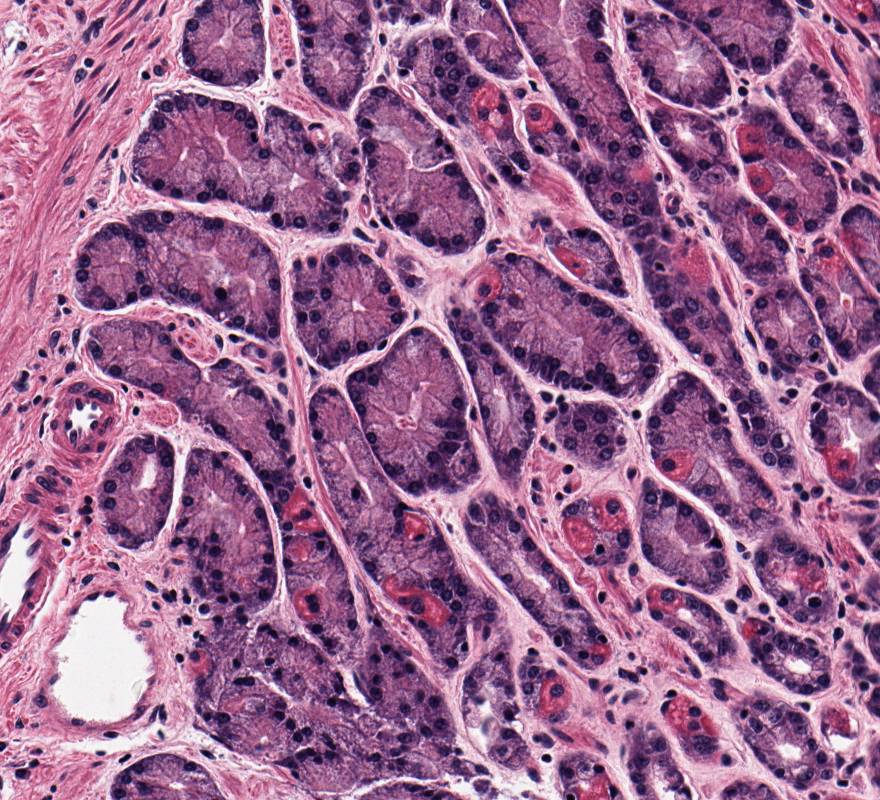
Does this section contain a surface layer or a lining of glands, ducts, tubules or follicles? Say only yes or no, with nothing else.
Yes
